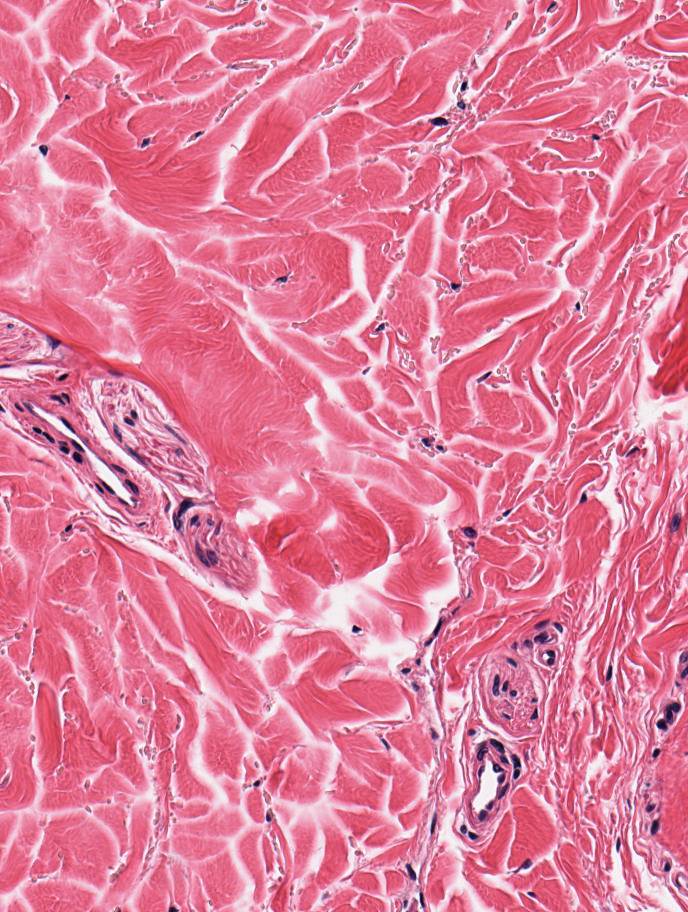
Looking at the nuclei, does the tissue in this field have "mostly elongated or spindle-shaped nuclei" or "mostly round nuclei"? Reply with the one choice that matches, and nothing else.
Mostly elongated or spindle-shaped nuclei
